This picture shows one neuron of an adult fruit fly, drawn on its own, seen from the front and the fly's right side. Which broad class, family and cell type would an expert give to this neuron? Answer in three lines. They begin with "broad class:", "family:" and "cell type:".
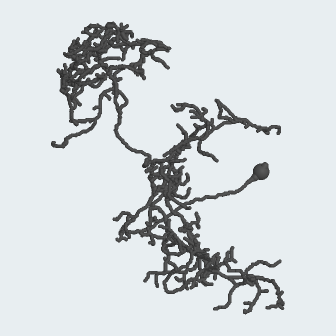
broad class: central-brain intrinsic neuron
family: hemilineage LHp2
cell type: LHPV6i2_a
